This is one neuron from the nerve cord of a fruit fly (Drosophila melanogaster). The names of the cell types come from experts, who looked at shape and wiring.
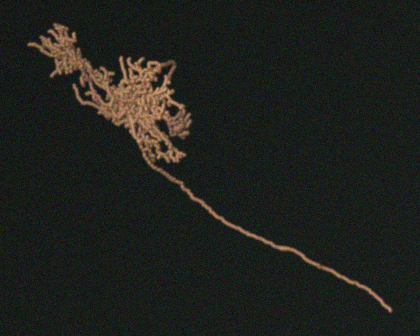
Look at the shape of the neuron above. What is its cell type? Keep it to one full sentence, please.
This neuron is of the type MNad10.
